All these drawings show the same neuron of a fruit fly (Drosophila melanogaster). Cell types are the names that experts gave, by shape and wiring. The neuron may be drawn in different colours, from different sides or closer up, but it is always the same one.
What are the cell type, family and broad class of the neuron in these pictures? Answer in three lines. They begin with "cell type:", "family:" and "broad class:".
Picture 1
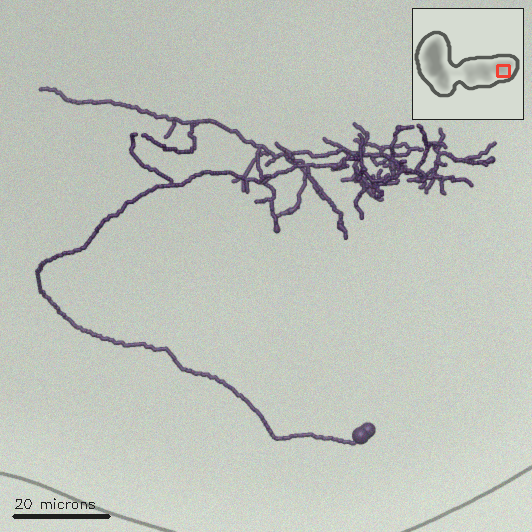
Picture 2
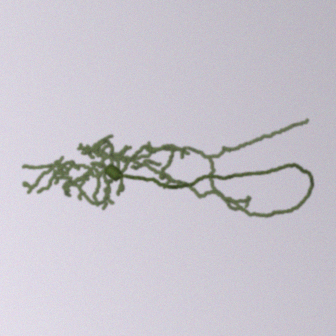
cell type: IN14A121_b
family: hemilineage 14A
broad class: nerve-cord intrinsic neuron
